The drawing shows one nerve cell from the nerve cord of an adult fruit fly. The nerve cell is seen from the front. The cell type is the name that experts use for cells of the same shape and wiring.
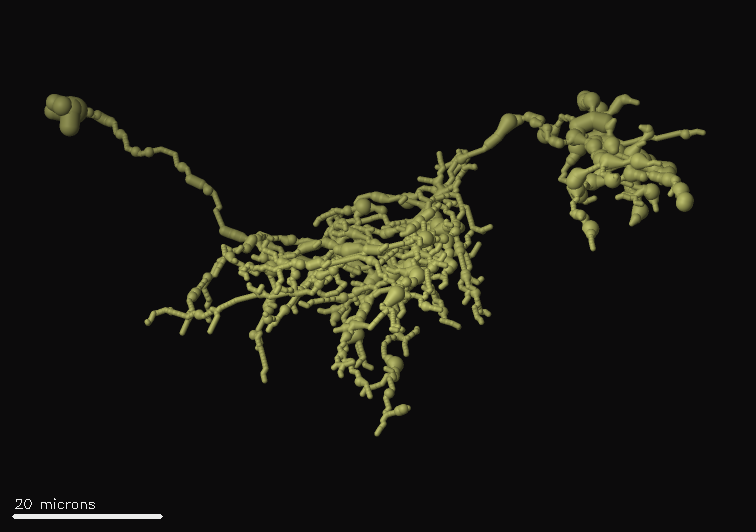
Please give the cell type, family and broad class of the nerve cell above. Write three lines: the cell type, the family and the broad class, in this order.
IN06A109
hemilineage 06A
nerve-cord intrinsic neuron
